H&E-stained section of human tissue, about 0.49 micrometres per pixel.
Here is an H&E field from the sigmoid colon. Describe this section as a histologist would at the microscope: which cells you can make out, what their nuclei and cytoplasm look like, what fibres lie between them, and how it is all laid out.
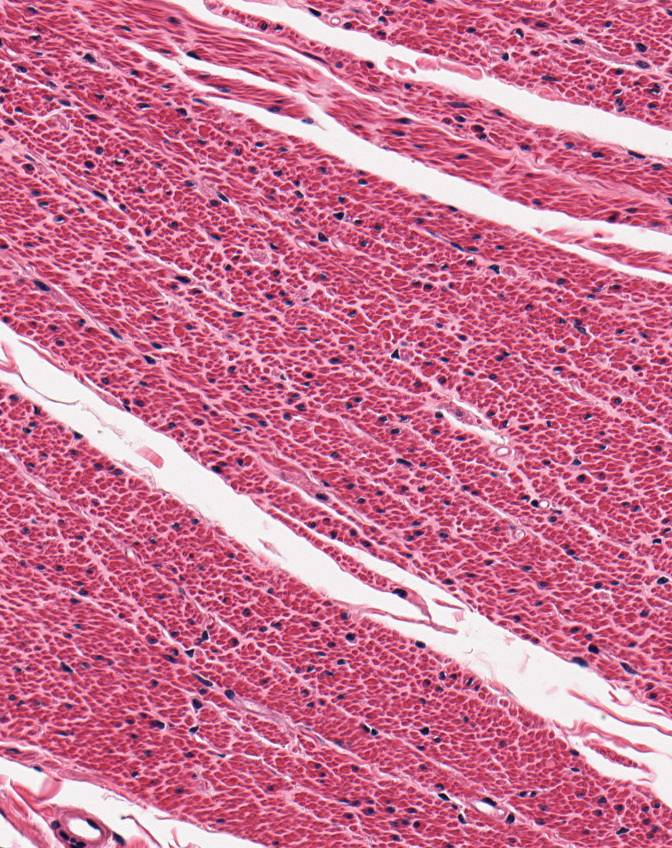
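Clefts, long, narrow and white, separate the bands and share the fibres' diagonal direction. Small dark purple nuclei lie fairly evenly among the fibres throughout. No epithelium or glands are present. At bottom left, connective tissue holds a small vessel with a round open lumen.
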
